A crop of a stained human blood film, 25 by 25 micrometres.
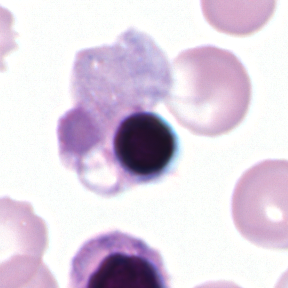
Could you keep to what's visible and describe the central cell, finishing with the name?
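Look at the chromatin first: very dark purple, almost black, and densely packed with almost no pattern inside it. You will see no nucleoli in the nucleus. On the right side, only a very thin pale blue rim borders it. This is a normoblast.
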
